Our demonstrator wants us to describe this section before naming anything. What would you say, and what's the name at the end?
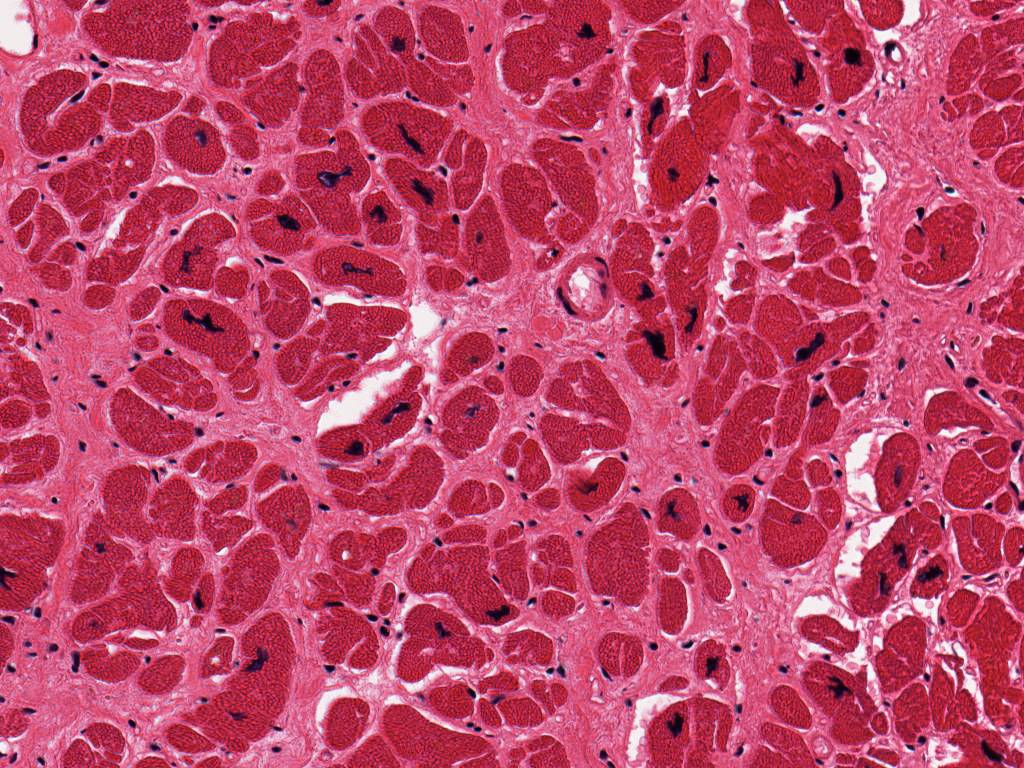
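Fibres are mostly cut across, giving rounded, irregular lobulated profiles, not long strips. Any nucleus seen is single, near-central. Cytoplasm is deep red, finely stippled. Broad pale pink fibrous bands with small dark elongated nuclei separate fibres and groups. It's the left ventricle of the heart.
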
